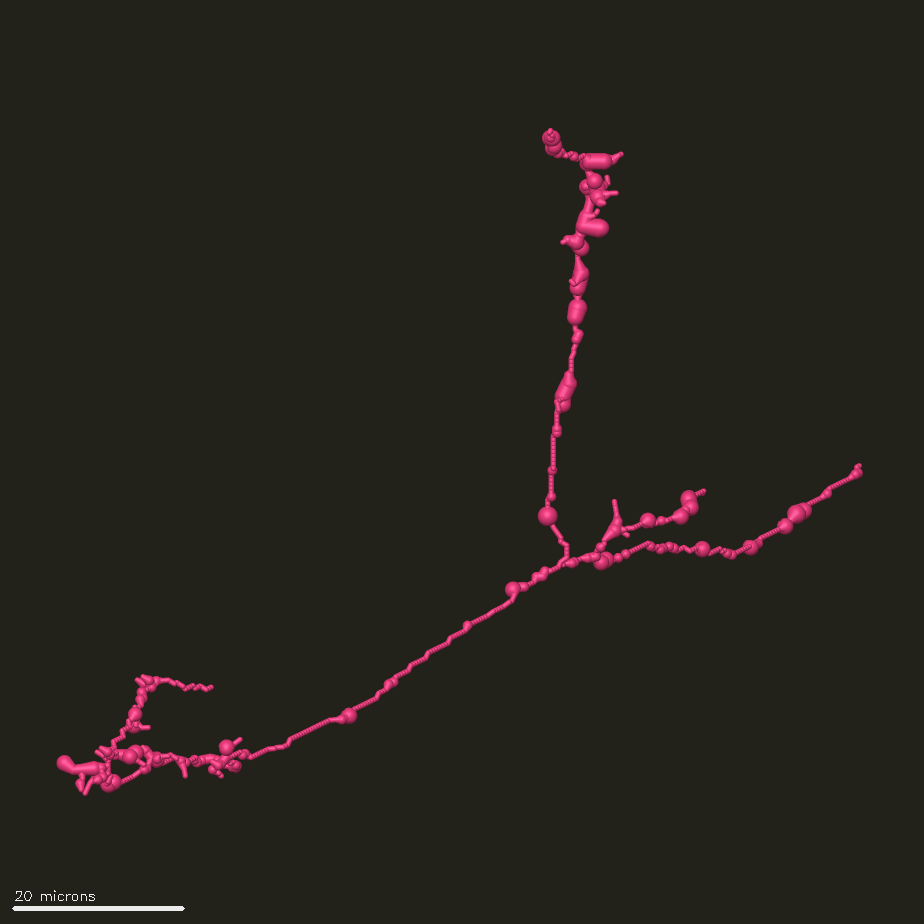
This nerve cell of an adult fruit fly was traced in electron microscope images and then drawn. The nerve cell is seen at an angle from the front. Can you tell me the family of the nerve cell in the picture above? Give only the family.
class mechanosensory proprioceptive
